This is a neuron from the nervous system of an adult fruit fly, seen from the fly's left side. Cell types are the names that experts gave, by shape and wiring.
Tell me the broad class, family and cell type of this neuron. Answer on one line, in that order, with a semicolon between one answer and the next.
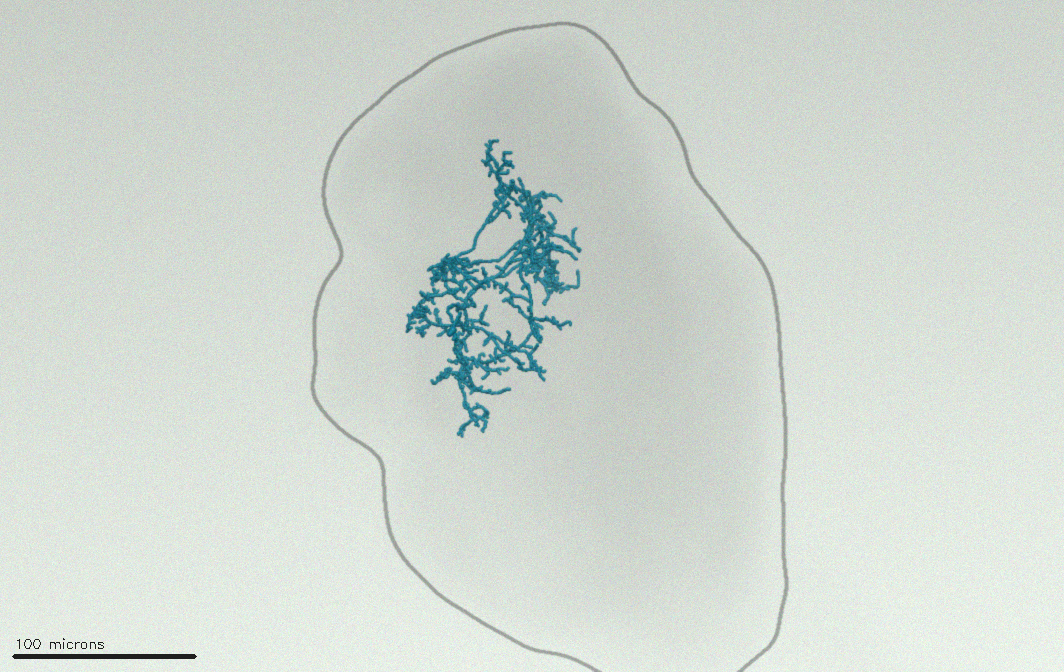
central-brain intrinsic neuron; hemilineage VLPl2_medial; CB2281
